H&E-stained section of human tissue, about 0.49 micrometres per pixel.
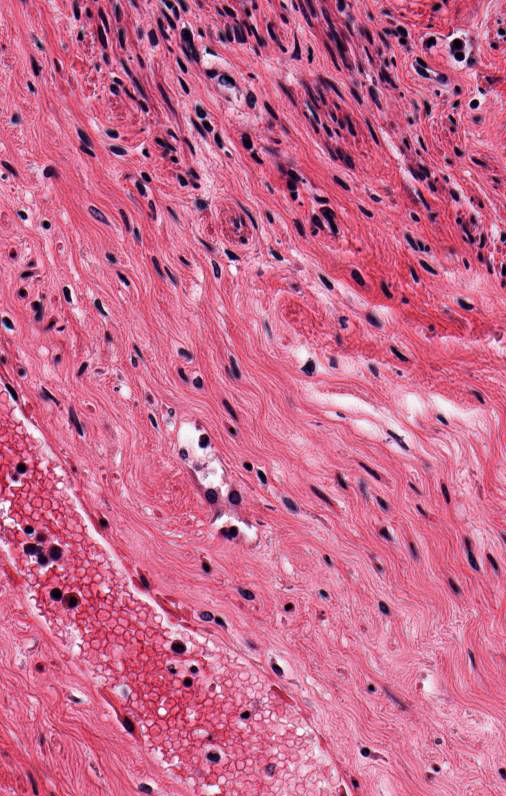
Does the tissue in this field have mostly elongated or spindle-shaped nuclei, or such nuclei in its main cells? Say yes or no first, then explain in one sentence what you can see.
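Yes. Most nuclei are dark, elongated and spindle-shaped, lying along the direction of the fibres.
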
